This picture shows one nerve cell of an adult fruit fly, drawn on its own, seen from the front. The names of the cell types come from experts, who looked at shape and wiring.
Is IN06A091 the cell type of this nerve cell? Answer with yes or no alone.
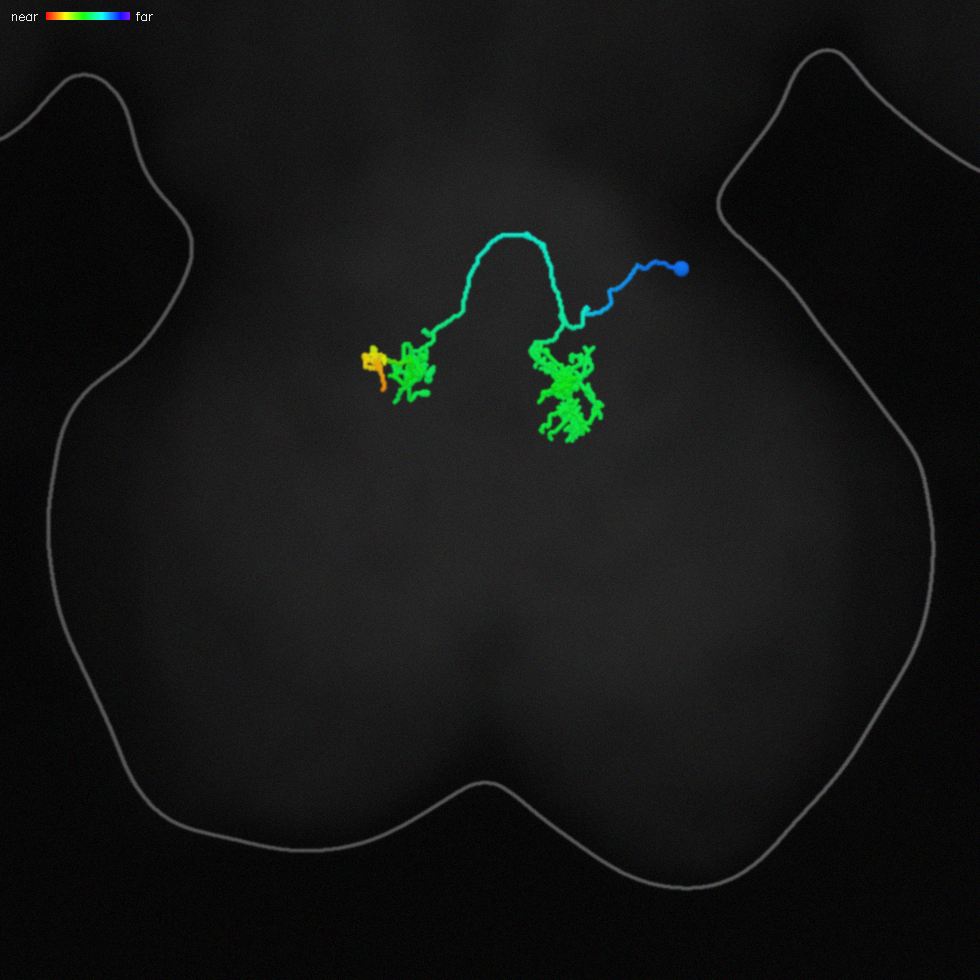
yes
